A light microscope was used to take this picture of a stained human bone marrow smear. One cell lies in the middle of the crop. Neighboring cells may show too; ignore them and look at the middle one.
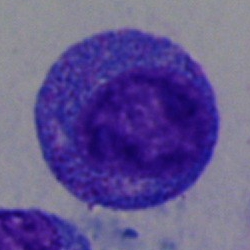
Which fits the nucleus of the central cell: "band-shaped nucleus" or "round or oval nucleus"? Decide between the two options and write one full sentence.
What the nucleus forms is one compact round or oval mass.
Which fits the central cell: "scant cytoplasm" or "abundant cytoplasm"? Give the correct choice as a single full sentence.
Around the nucleus lies a broad area of cytoplasm.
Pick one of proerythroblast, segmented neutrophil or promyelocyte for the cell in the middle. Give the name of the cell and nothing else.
promyelocyte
